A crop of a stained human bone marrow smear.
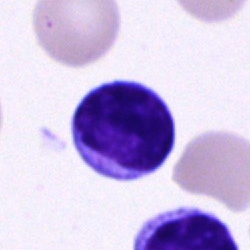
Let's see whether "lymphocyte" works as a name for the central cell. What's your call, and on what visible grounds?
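Round and smooth in outline, this cell is almost entirely nucleus, with very little cytoplasm. A thin crescent of pale blue cytoplasm without visible granules shows at the lower left. The chromatin is dark purple and coarsely clumped, and no nucleoli are visible.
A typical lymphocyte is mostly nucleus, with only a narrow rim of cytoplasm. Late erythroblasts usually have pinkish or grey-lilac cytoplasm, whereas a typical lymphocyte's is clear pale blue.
The pale blue crescent therefore favours lymphocyte over erythroblast. Lymphocyte is the right name for this cell.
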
